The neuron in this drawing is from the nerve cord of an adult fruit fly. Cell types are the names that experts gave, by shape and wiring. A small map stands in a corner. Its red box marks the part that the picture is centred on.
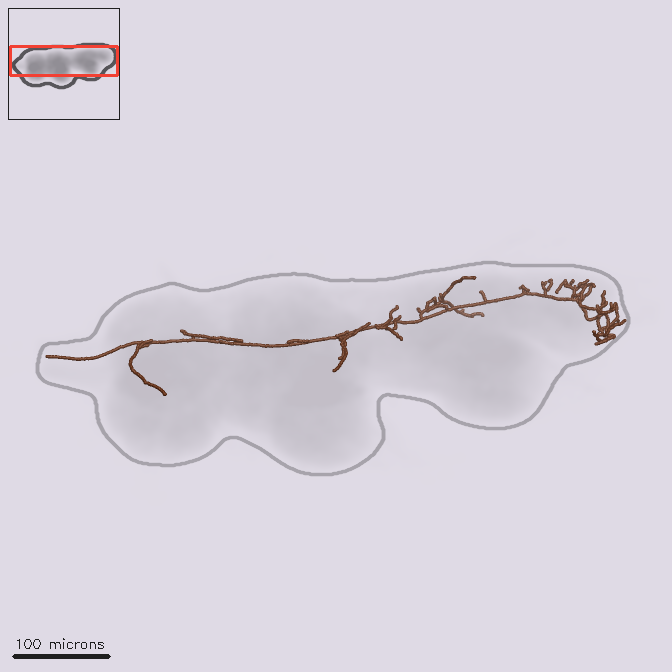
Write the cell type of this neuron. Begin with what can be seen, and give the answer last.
No cell body is drawn. By the scale bar it is about 600 microns wide in this view. It is a descending neuron. Its cell type is DNpe036.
